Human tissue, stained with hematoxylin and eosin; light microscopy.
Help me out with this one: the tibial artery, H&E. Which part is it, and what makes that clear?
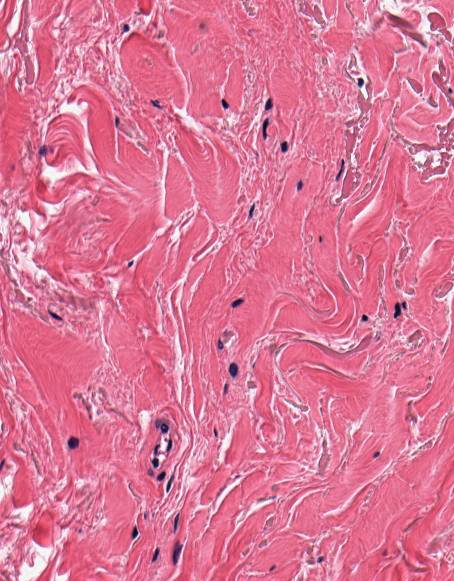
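What fills the whole field is tunica adventitia, dense connective tissue of thick collagen bundles. Item one: the bundles are wavy and run in many directions. Item two: the nuclei are sparse, small, dark and mostly elongated, lying singly between bundles.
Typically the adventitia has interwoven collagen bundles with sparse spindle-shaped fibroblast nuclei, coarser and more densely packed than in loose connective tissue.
Item three: a small thin-walled vessel, a few nuclei in its wall, lies lower left.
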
